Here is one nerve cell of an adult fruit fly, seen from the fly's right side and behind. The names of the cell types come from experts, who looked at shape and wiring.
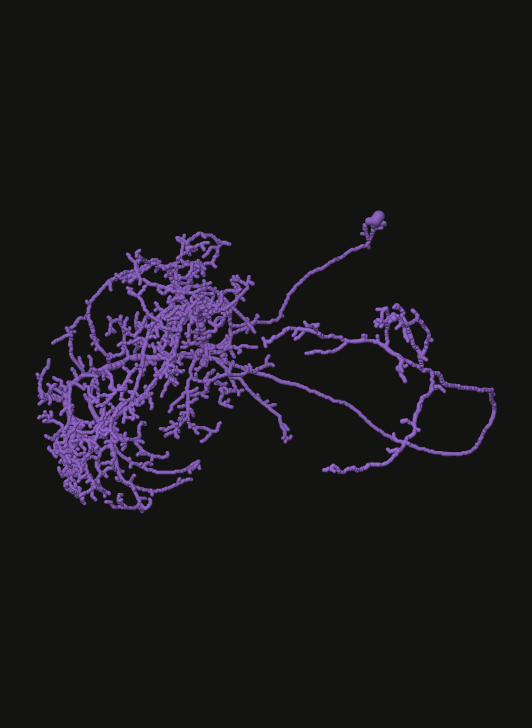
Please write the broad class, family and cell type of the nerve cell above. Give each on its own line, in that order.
nerve-cord intrinsic neuron
hemilineage 18B
IN18B006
